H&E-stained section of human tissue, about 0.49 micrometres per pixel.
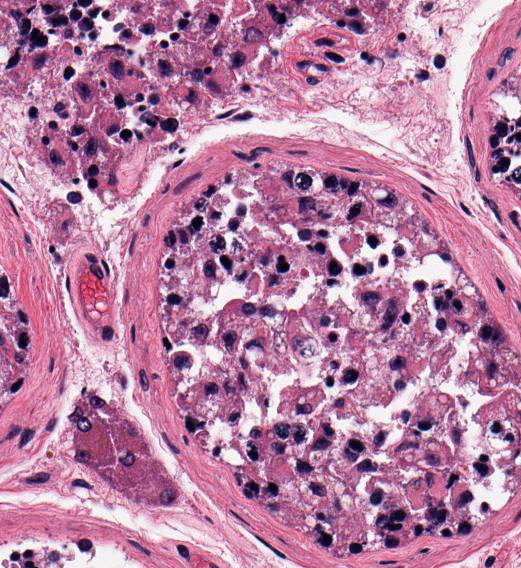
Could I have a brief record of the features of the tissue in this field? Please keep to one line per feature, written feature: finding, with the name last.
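Wall: thick band of pink layered collagen, flattened spindle nuclei
Contents: loose cells, dark round nuclei, pale pink cytoplasm
Lumen: no open central one
Vessel: small, red cells, just left in the interstitium
Name: testis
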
